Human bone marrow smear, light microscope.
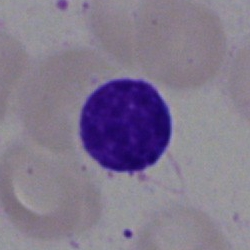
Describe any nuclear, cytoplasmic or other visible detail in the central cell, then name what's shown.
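Look first at the outline: it is round. The nucleus takes up almost the whole cell, and you won't find a clear rim of cytoplasm around it. Its chromatin is dense and deep purple, broken only by faint paler flecks. Nor are there any granules to be seen. It is a lymphocyte.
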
